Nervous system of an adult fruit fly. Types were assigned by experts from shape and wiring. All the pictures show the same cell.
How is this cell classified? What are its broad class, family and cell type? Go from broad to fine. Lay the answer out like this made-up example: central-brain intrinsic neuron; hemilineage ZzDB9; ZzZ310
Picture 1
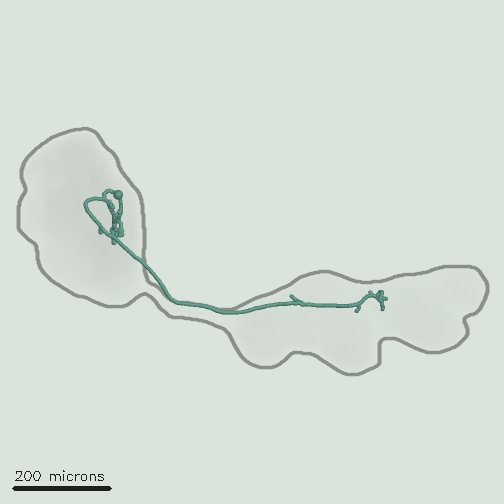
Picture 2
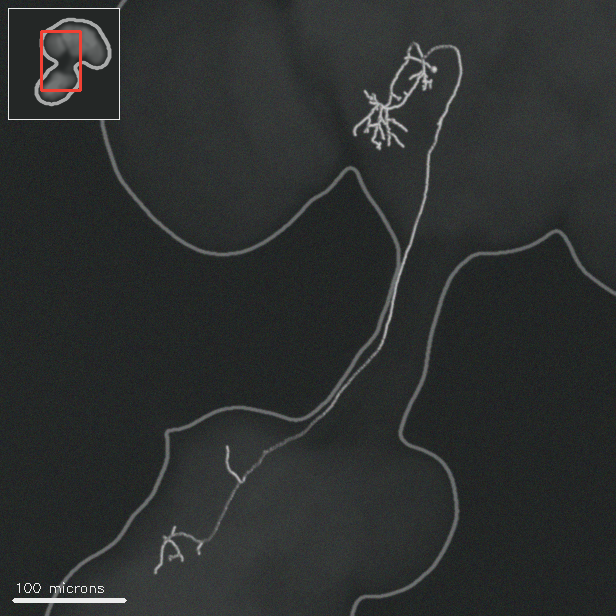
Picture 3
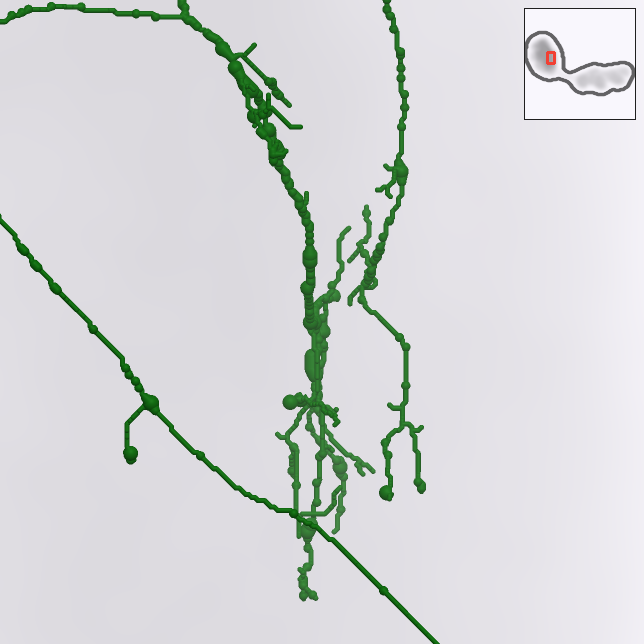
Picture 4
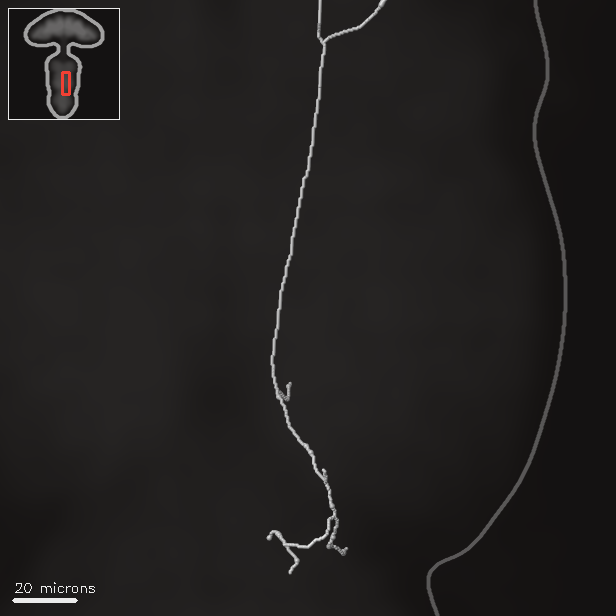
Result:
descending neuron; hemilineage PSp2; DNpe015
